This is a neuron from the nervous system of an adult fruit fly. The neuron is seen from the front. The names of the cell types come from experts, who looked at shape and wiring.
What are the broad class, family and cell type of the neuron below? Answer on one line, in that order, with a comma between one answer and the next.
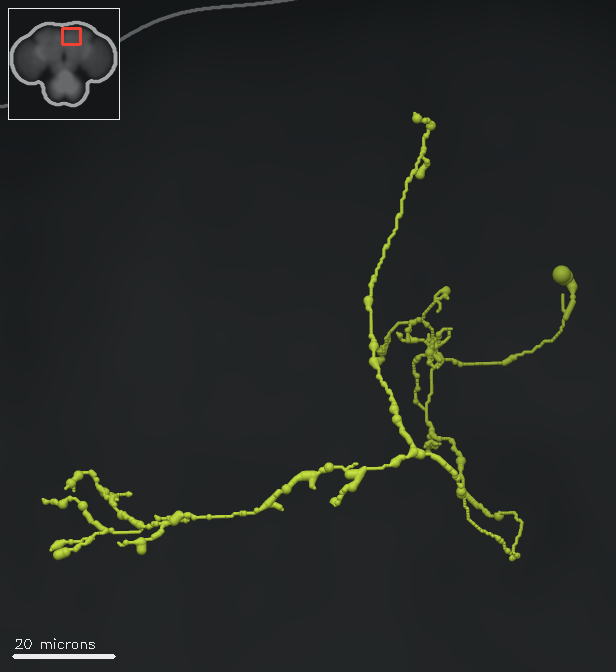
central-brain intrinsic neuron, class Kenyon Cell, KCa'b'-ap2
